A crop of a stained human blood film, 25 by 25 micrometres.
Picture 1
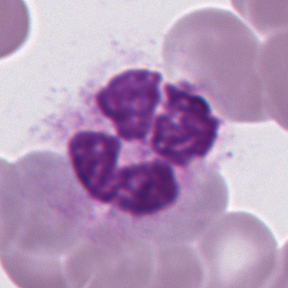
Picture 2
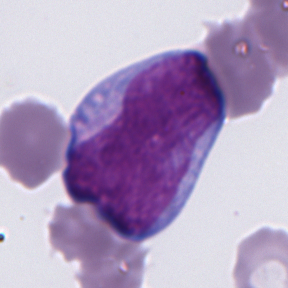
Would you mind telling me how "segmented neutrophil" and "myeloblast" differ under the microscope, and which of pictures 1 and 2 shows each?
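Picture 1: segmented neutrophil. Picture 2: myeloblast. Nucleus: in picture 1, four separate lobes ringed around a small pale centre; in picture 2, a shallow notch in the lower-left border. Chromatin in picture 1 is dark purple and coarsely clumped.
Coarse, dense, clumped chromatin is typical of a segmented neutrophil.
Cytoplasm: picture 1 is pale lilac-pink, not blue; picture 2 is blue, deeper at the outer edge than beside the nucleus.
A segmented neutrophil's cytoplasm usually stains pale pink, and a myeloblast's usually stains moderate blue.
Granules: picture 1 has fine, small, lilac ones; picture 2 has none visible.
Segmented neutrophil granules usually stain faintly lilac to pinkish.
Border: picture 1 is faint and ill-defined, most of all at upper left; picture 2 has a smooth surface without projections. Picture 2 measures about 18 by 13 micrometres, the nucleus filling about 70% of the cell's area; red cells touch it at upper right and lower left.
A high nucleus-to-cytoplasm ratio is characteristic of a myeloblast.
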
